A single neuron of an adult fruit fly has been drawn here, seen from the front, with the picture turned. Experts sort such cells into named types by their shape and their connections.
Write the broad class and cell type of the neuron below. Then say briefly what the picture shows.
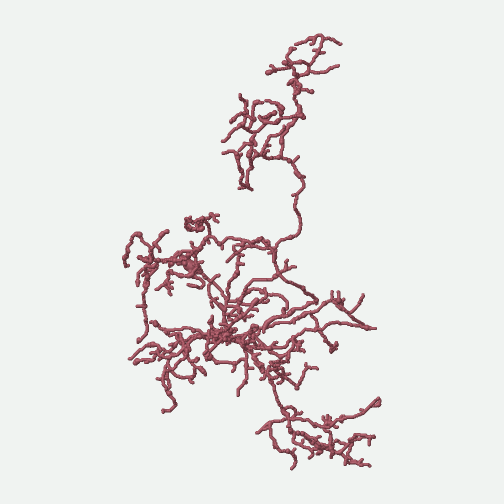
Its broad class is central-brain intrinsic neuron. The cell type is SMP501. The cell body can be seen in the middle of the picture. The picture shows dozens of branch ends.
